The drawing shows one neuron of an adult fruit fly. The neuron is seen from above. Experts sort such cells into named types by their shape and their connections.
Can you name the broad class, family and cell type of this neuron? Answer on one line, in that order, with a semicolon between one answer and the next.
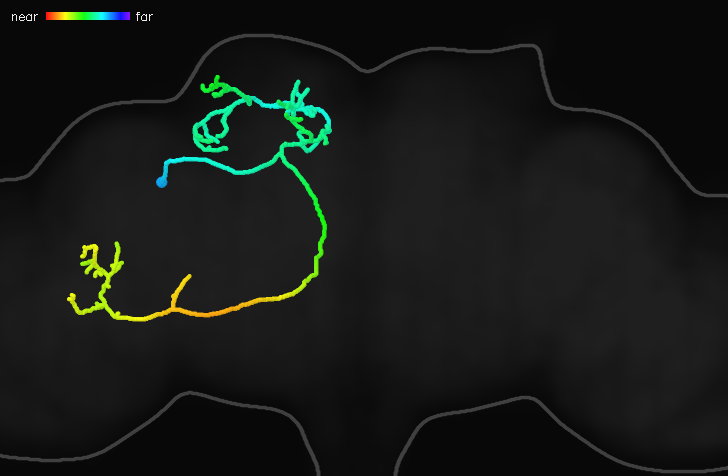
central-brain intrinsic neuron; hemilineage ALlv1; M_lvPNm44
